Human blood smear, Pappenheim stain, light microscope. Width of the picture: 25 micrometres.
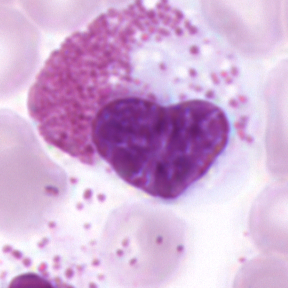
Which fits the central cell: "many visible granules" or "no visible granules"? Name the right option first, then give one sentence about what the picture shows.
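Many visible granules. The granules are packed most densely above and to the left of the nucleus.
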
